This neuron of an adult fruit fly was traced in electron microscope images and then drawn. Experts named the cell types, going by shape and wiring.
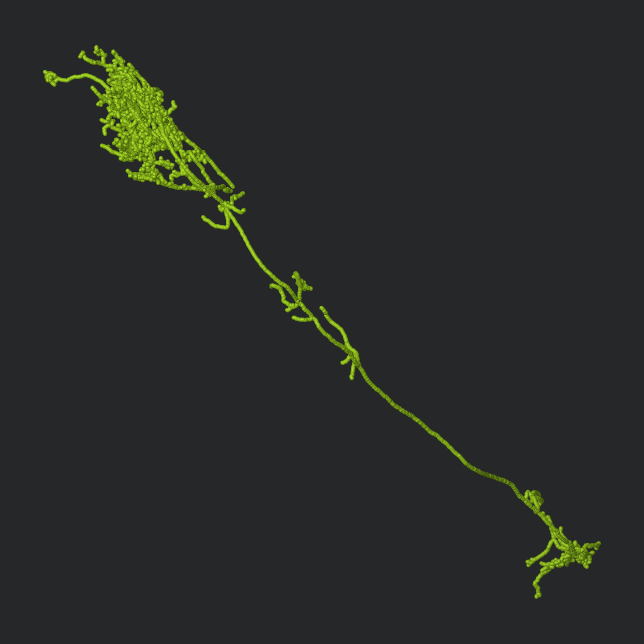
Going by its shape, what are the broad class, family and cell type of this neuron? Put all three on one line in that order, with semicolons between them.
ascending neuron; hemilineage 17A; AN17A012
